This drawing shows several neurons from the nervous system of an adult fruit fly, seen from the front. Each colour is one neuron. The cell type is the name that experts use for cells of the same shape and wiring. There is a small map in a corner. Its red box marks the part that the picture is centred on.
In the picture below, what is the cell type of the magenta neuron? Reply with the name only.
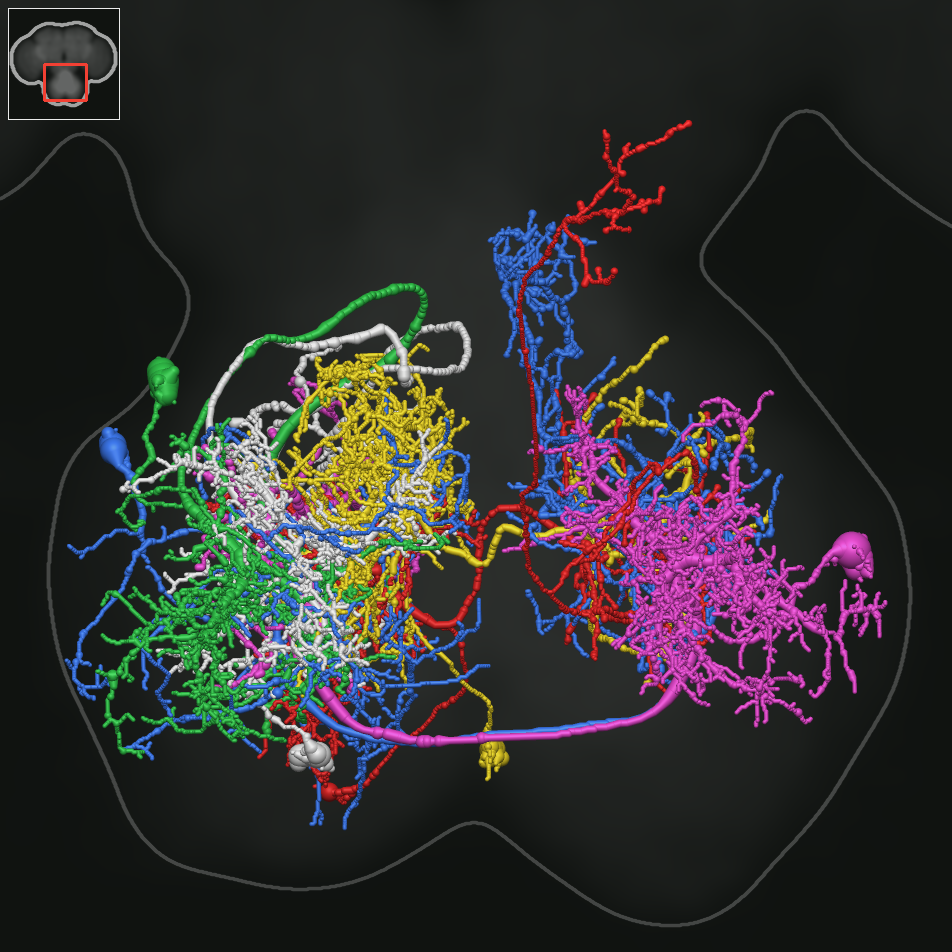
IN19B010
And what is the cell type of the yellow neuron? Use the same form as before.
INXXX023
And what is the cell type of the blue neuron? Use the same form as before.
IN19B107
